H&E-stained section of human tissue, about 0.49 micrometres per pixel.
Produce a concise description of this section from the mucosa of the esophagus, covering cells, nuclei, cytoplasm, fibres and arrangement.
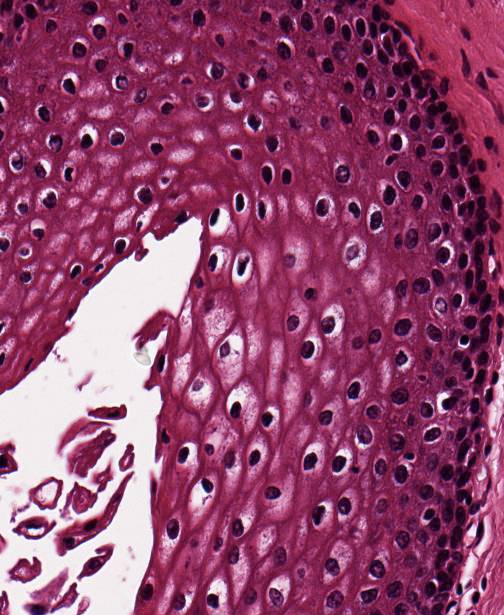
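At the right edge, basal cells make a band of small, crowded, dark nuclei. Midway, the cells look polygonal, with distinct pink borders; many show pale, cleared cytoplasm haloing a round dark nucleus. Surface cells by the empty space keep nuclei; no anucleate keratin lies above.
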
